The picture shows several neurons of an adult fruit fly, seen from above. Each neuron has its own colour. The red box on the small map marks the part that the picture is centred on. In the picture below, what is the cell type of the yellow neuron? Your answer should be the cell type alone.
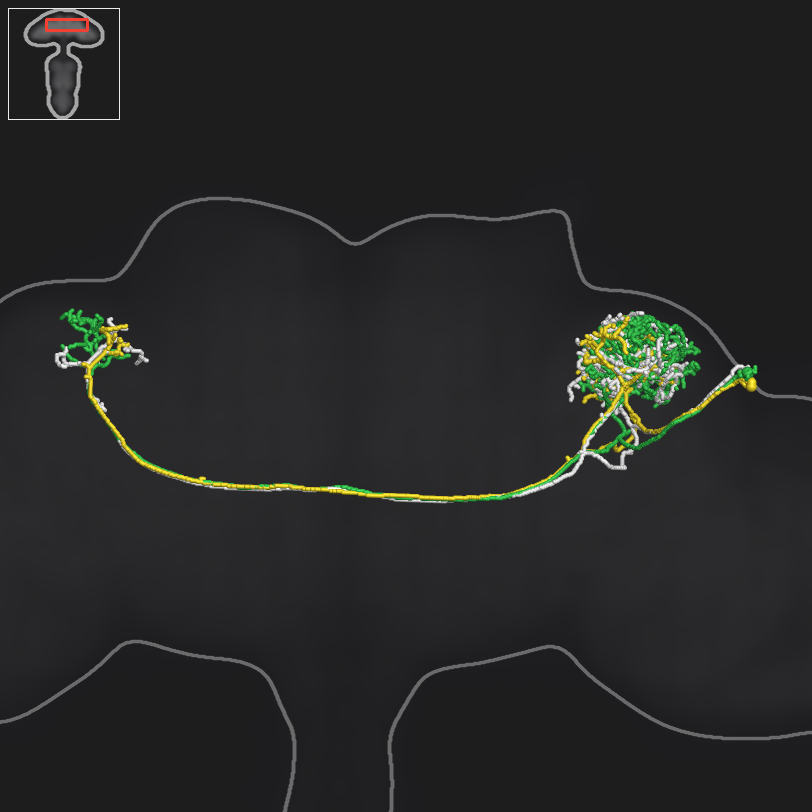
AVLP262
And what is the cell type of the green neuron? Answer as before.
AVLP264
